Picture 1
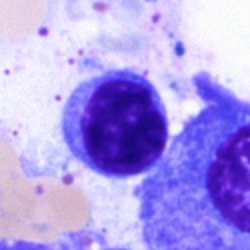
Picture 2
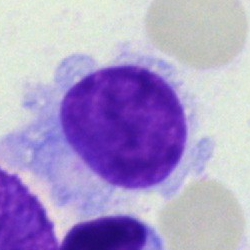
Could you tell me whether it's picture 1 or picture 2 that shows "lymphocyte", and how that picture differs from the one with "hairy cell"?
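In picture 2 is a hairy cell; picture 1 shows a lymphocyte. The outlines differ: the lymphocyte is round and smooth, whereas the hairy cell's cytoplasmic border is irregular, with small bulges and projections along its edge.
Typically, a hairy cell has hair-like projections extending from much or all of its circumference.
The lymphocyte's nucleus fills most of the cell, leaving a narrow rim of cytoplasm that is wider on the left; the hairy cell's cytoplasm is pale greyish-blue and widest on the left of the nucleus.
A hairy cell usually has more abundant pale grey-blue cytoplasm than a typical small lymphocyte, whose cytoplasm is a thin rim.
The chromatin is dense and dark purple throughout in the lymphocyte, but deep purple with a mottled texture in the hairy cell.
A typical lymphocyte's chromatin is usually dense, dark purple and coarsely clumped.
No granules are seen in the lymphocyte's cytoplasm.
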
